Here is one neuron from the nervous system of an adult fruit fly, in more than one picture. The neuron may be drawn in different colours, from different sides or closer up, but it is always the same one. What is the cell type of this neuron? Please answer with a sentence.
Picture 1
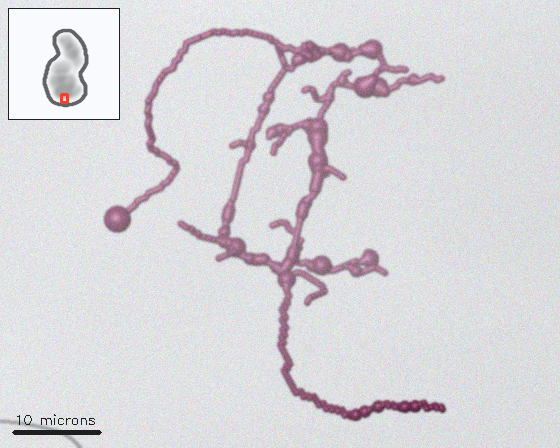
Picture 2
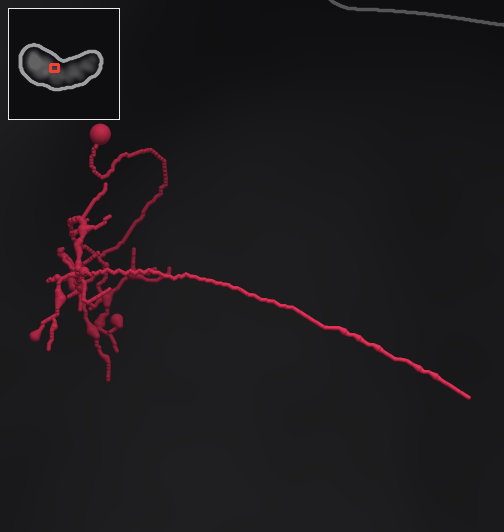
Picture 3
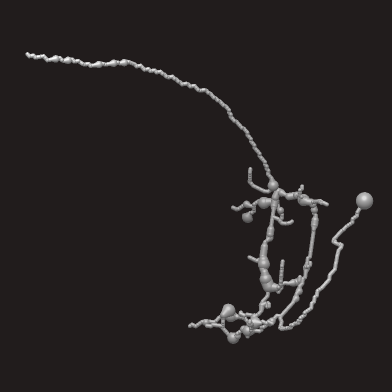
The cell type is Mi15.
